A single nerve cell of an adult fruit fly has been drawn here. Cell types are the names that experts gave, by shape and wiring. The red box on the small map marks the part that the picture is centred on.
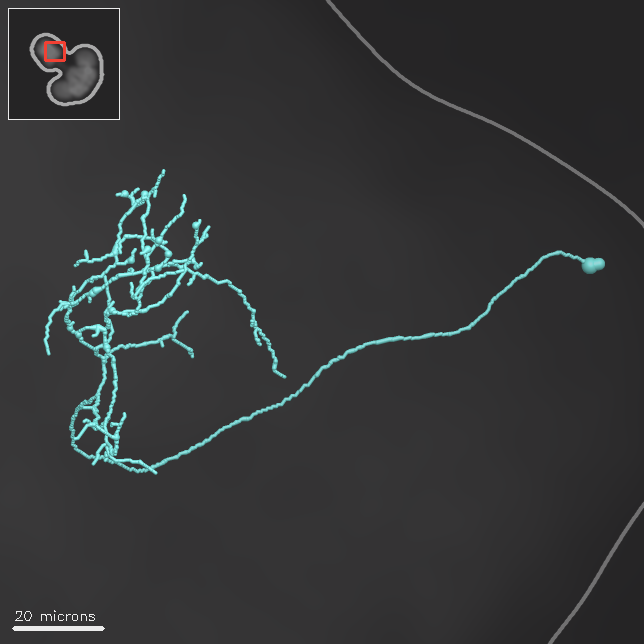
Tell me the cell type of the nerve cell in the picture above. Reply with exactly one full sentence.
This nerve cell is of the type IN23B091.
